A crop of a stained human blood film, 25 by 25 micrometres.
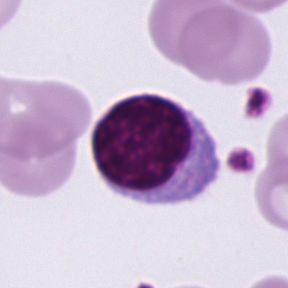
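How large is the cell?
About 11 by 9 micrometres, with the nucleus lying toward the upper left.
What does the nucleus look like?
Round, about 8 micrometres across, smooth without notch or indentation, and filling about 70% of the cell's area; its chromatin is dark purple and coarsely clumped.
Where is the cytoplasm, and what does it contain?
A crescent on the lower right side of the nucleus, with no coarse granules.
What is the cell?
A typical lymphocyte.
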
